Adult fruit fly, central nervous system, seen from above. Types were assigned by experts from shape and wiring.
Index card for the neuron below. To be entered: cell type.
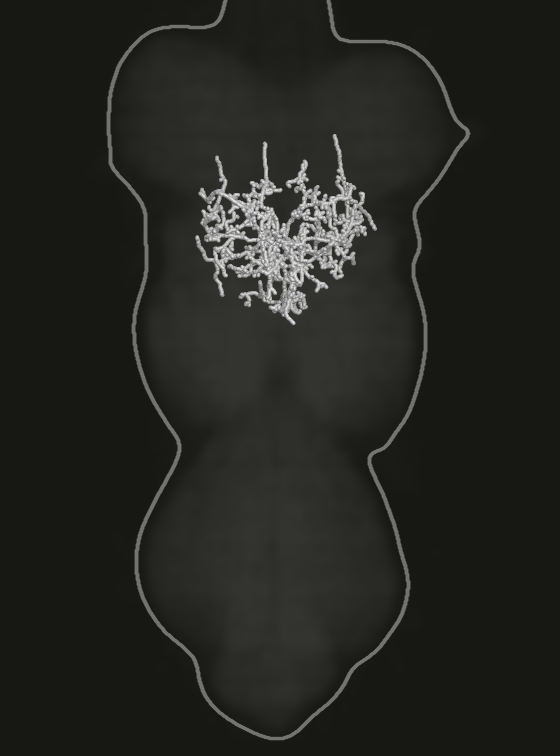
IN02A008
